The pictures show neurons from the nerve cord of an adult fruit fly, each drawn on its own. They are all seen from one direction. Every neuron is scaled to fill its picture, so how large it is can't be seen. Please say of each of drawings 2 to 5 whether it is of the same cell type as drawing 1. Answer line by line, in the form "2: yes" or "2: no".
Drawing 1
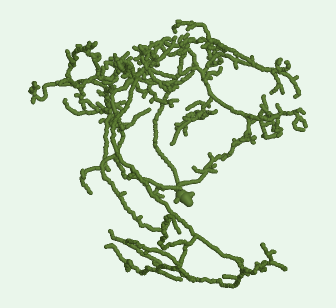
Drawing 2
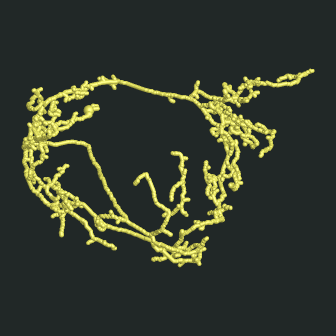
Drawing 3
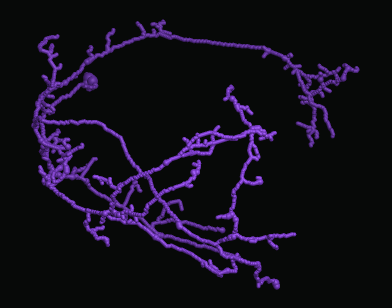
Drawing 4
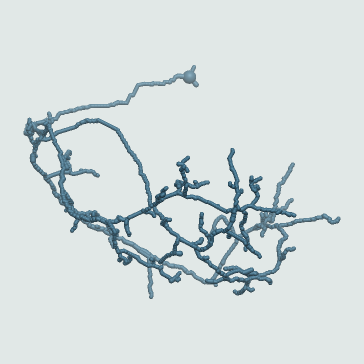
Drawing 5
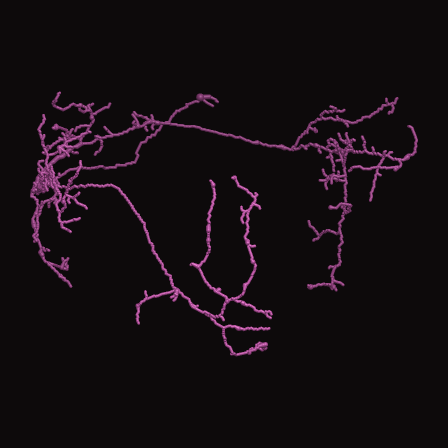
2: no
3: no
4: no
5: no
